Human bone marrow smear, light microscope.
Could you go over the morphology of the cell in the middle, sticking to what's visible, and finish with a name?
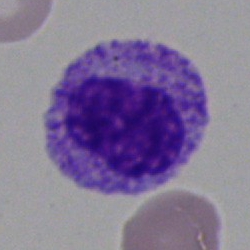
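Cytoplasm: crowded with coarse, dark purple granules and present on every side of the nucleus. Just above the nucleus: a paler zone of cytoplasm. Margin: finely bumpy where granules reach it. The cell is a myelocyte.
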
